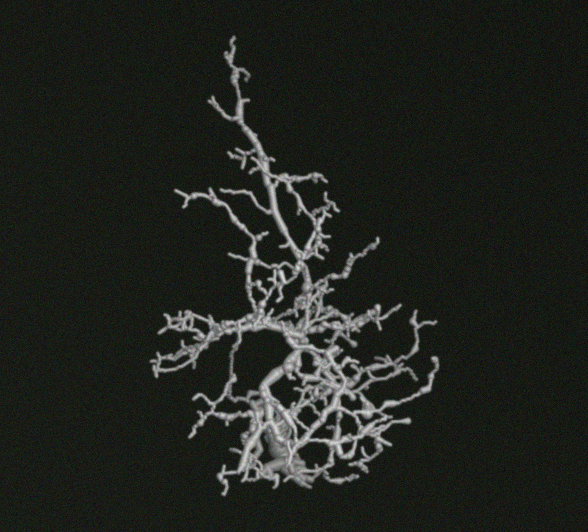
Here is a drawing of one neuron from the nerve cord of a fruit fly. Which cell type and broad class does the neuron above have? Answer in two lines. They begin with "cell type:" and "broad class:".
cell type: INXXX471
broad class: nerve-cord intrinsic neuron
